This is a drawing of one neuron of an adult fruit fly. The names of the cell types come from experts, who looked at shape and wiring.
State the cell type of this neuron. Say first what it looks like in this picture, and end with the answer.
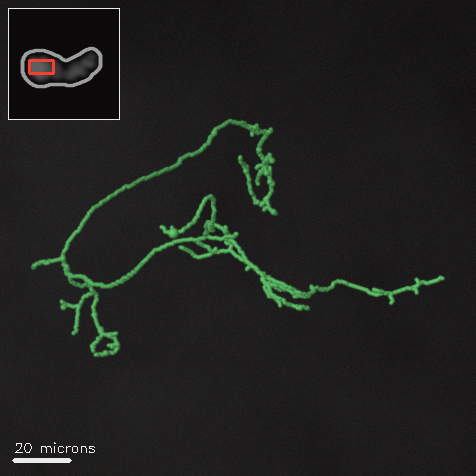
From left to right in the picture it spans about 150 microns. As drawn here it is wider than it is tall. Its broad class is central-brain intrinsic neuron. Its cell type is LAL096.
